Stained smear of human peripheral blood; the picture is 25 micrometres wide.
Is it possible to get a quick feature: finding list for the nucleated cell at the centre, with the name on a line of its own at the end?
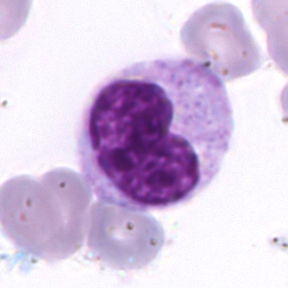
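Nucleus: notched on the right side, bean-shaped
Chromatin: dark clumps with paler spaces between
Cytoplasm: pale lilac-grey
Granules: fine, purple, scattered through the cytoplasm
Name: metamyelocyte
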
